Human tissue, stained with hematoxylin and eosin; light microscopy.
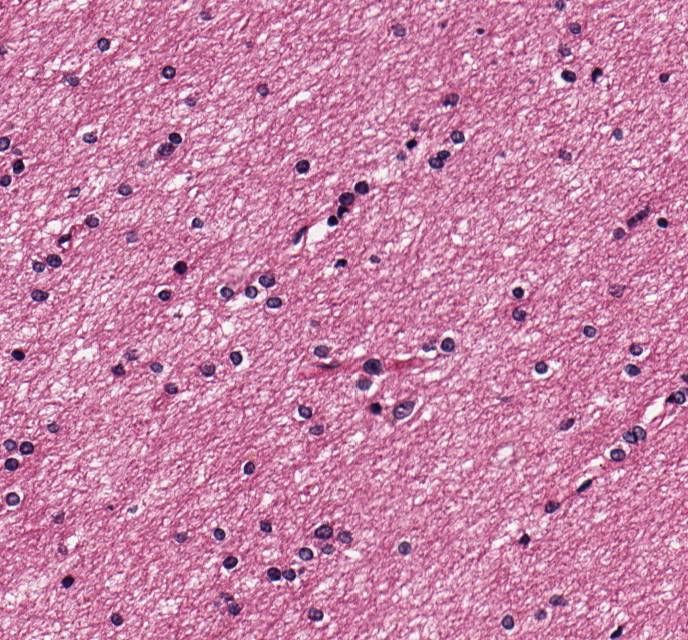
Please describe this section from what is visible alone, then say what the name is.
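It's a pink, finely fibrillary matrix throughout, with small nuclei scattered evenly through it. Some of those nuclei line up in short rows along thin vessels. The matrix has a faint diagonal grain from lower left to upper right, and it's dotted with many tiny clear vacuoles. That's cerebral cortex.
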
